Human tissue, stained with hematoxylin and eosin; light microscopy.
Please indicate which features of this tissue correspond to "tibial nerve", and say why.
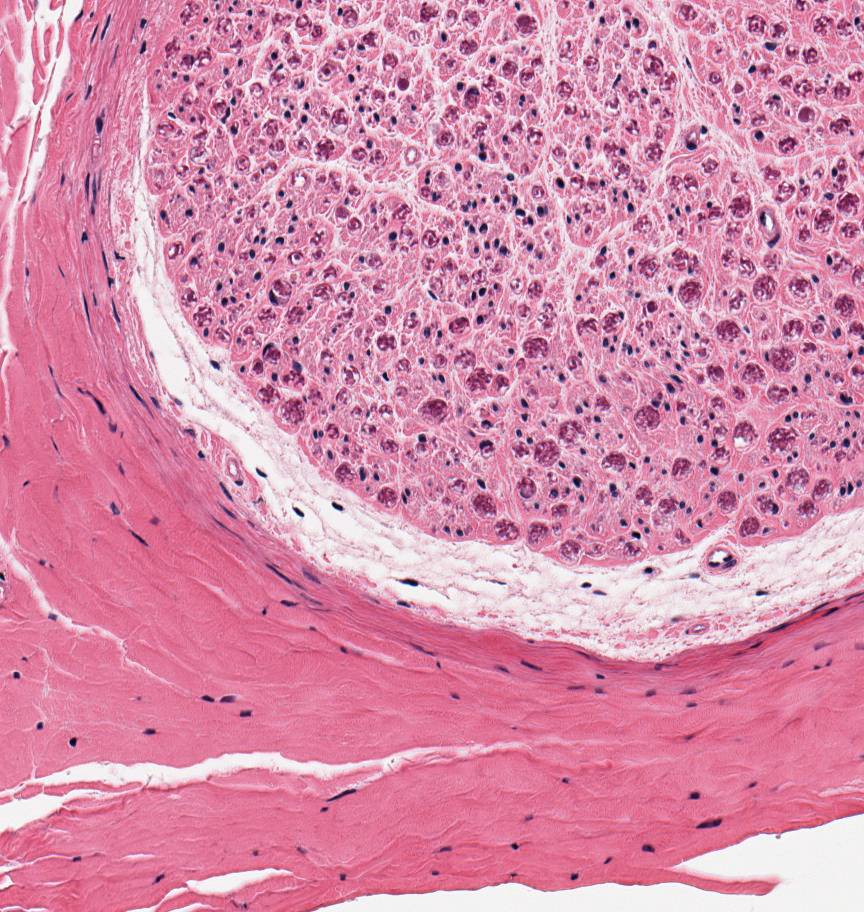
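A large rounded compartment fills the upper right, bordered below and to the left by a broad band of dense pink tissue.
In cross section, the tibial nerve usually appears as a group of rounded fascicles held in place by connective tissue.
The compartment fits one fascicle, though only one is seen, not a group. Small dark oval nuclei lie evenly among its round profiles. The band is wavy eosinophilic collagen curving parallel to the compartment's edge, with sparse flattened spindle nuclei aligned, fitting that connective tissue.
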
